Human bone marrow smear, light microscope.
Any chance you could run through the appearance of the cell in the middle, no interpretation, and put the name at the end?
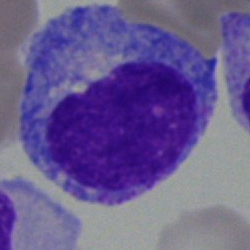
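Notice how its outline is roughly round, yet the margin is slightly irregular and uneven. Its cytoplasm is abundant and stained blue, with a mottled, patchy texture. At the right edge of the picture you can see part of another cell, its cytoplasm blue as well. The cell we are studying is a promyelocyte.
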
